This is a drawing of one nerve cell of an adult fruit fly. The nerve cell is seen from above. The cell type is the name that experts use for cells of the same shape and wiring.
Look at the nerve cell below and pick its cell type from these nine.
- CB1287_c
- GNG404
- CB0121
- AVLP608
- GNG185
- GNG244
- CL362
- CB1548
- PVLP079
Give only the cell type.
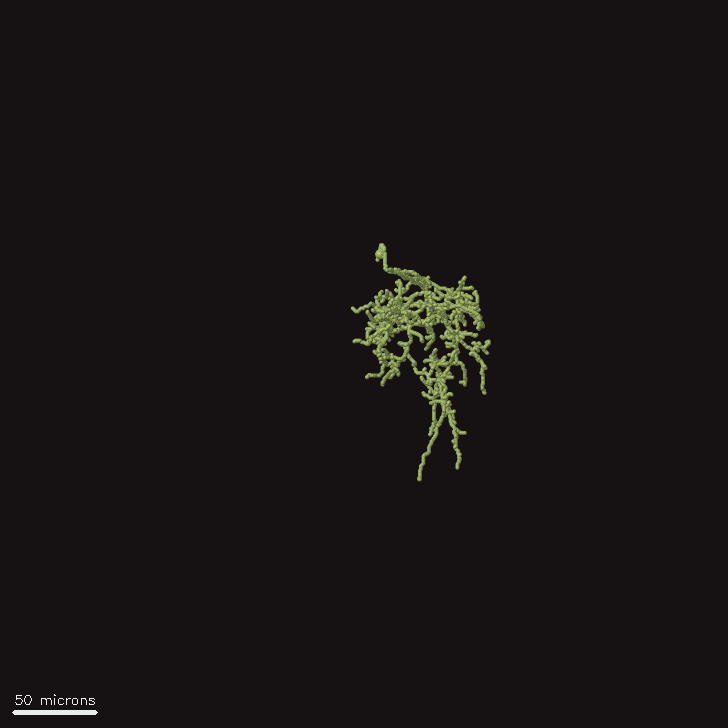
GNG185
